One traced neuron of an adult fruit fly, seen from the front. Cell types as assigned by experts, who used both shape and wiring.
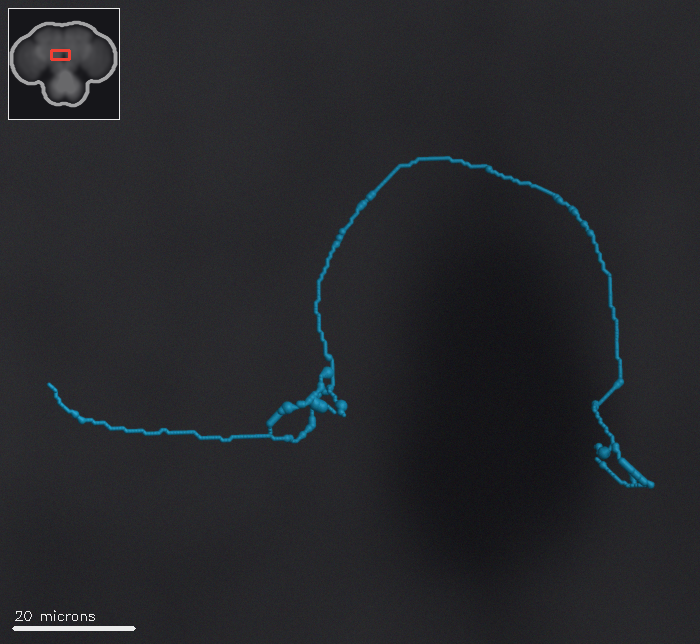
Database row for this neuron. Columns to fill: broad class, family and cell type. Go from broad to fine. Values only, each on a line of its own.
sensory neuron entering the brain
class olfactory
ORN_VM1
